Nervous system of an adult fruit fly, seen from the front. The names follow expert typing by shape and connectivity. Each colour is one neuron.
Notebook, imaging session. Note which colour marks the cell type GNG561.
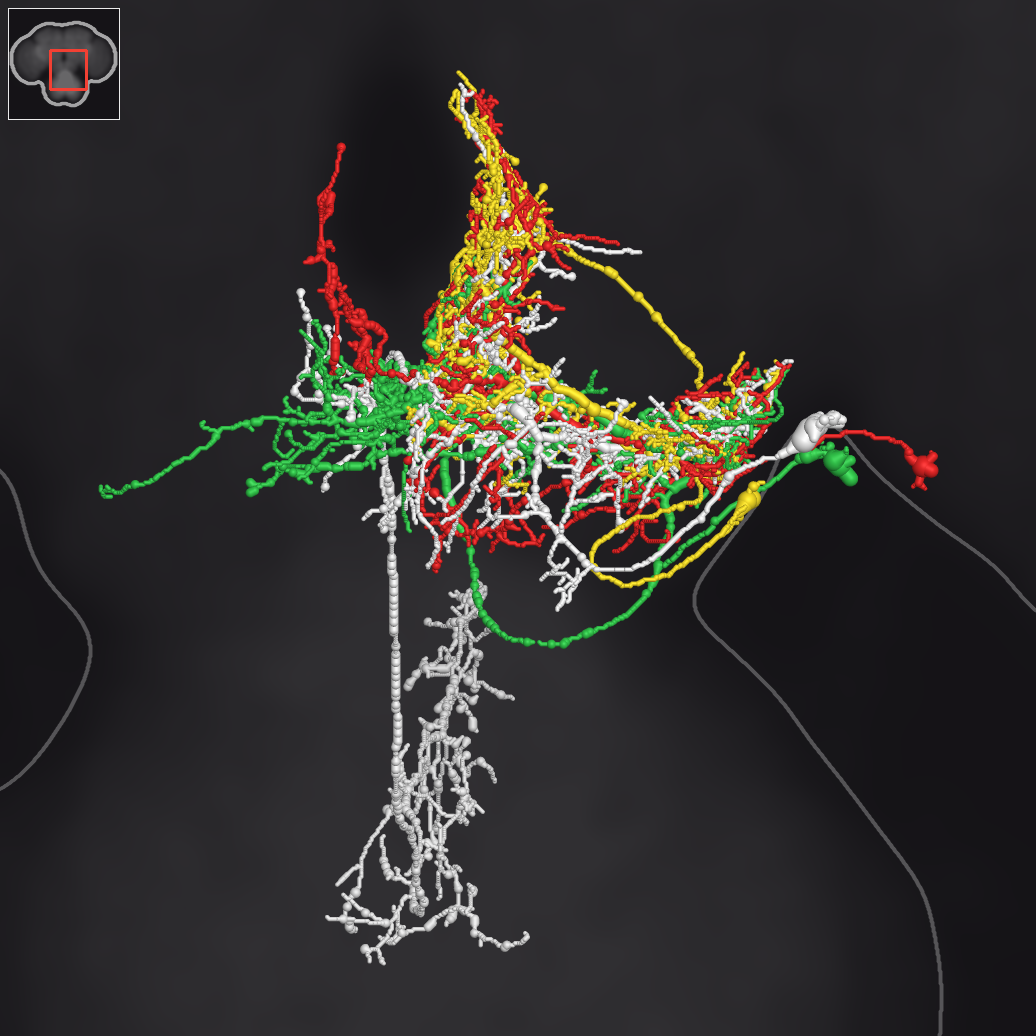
green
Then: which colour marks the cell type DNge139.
white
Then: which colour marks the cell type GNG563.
red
